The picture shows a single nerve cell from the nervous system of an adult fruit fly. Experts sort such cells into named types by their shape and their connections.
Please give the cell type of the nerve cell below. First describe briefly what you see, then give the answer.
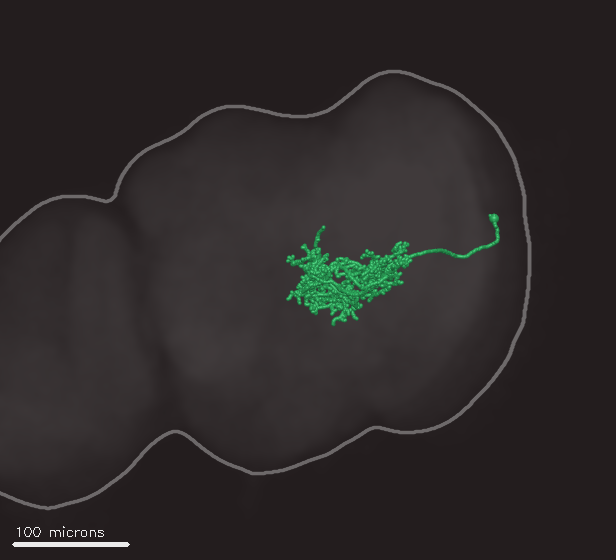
The cell body is on the right of the picture. By the scale bar it is about 190 microns wide in this view. It is a central-brain intrinsic neuron. The cell type is PS057.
